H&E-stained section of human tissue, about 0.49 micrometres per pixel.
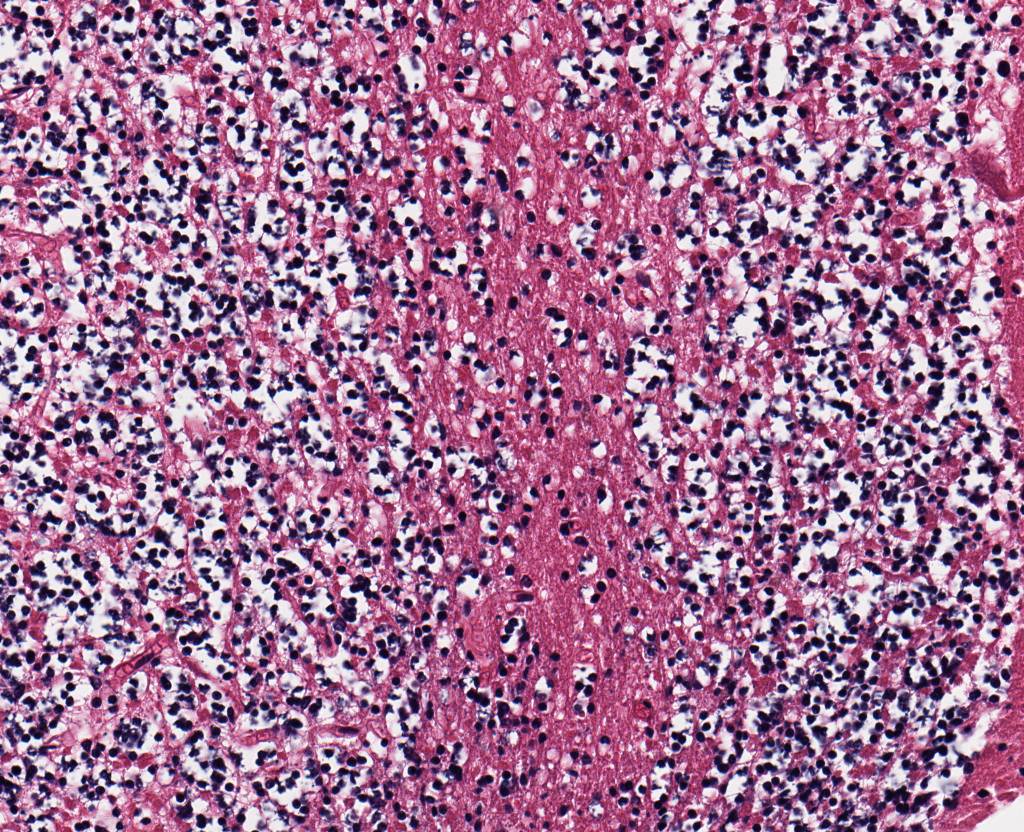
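Cerebellum: sheets of densely packed small dark nuclei fill the left and right, parted by a paler pink band running vertically down the centre. These nuclei are small, round, uniform and deeply haematoxylin-stained, with very little visible cytoplasm. The central band is fine pink fibrillary material, with far fewer nuclei than either side. Many nuclei sit in clear empty spaces, a bubbly look from shrinkage during processing.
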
